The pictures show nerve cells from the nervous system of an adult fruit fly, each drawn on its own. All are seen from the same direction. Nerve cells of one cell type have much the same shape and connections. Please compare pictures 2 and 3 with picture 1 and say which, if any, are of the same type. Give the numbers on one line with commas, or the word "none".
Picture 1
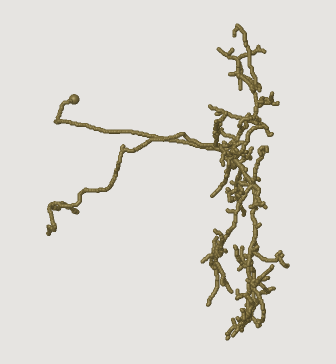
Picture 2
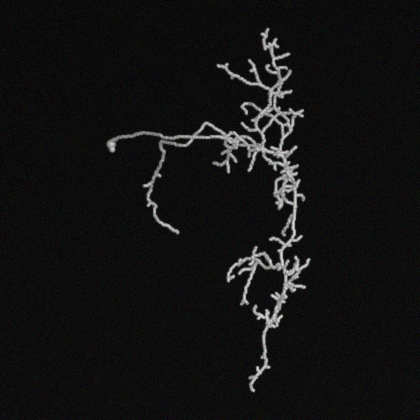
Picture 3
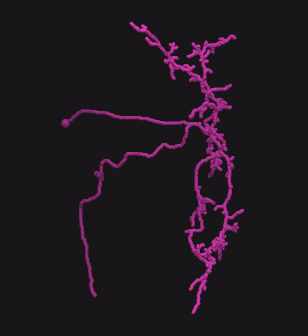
2, 3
